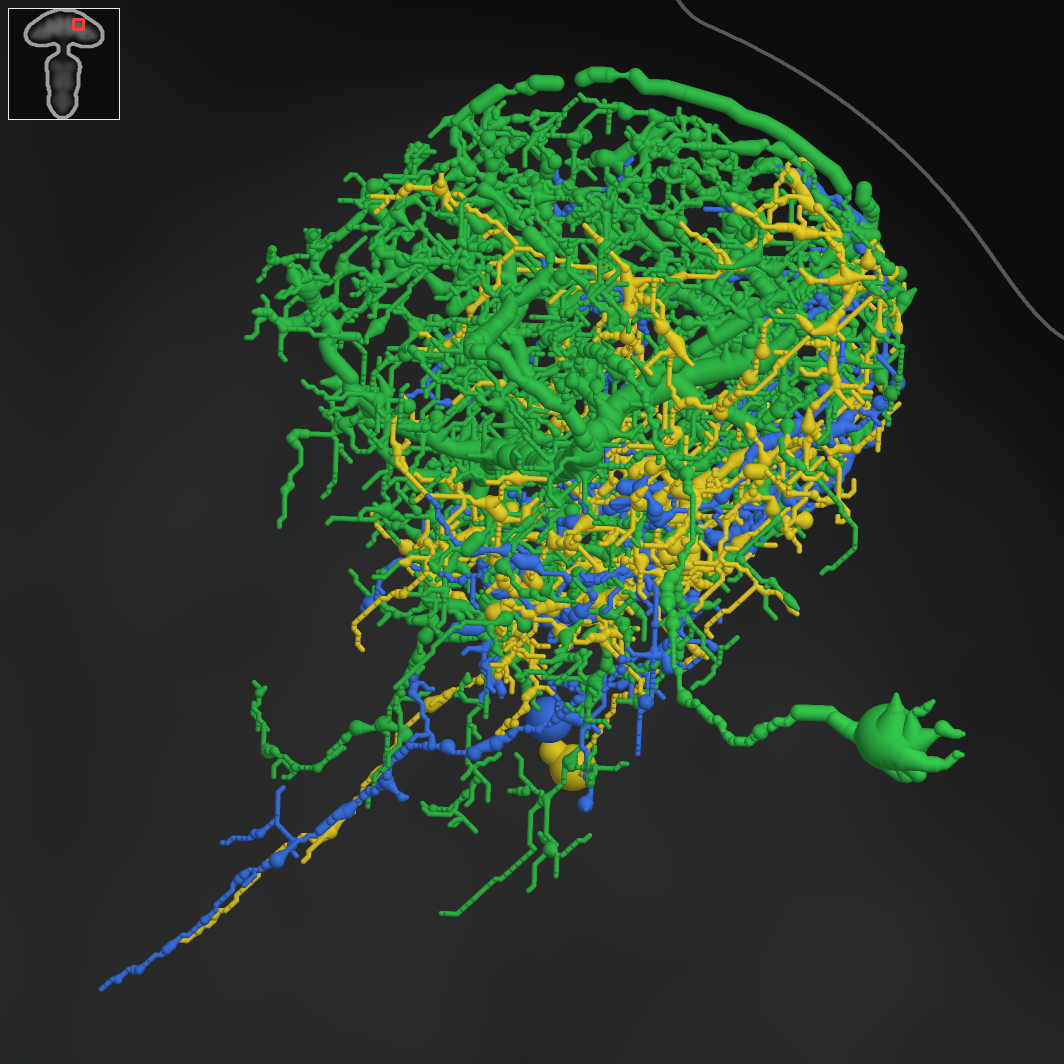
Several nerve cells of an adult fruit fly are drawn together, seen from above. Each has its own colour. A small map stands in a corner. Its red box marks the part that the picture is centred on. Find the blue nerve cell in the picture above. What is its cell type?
CB3409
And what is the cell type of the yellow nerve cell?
CB3661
